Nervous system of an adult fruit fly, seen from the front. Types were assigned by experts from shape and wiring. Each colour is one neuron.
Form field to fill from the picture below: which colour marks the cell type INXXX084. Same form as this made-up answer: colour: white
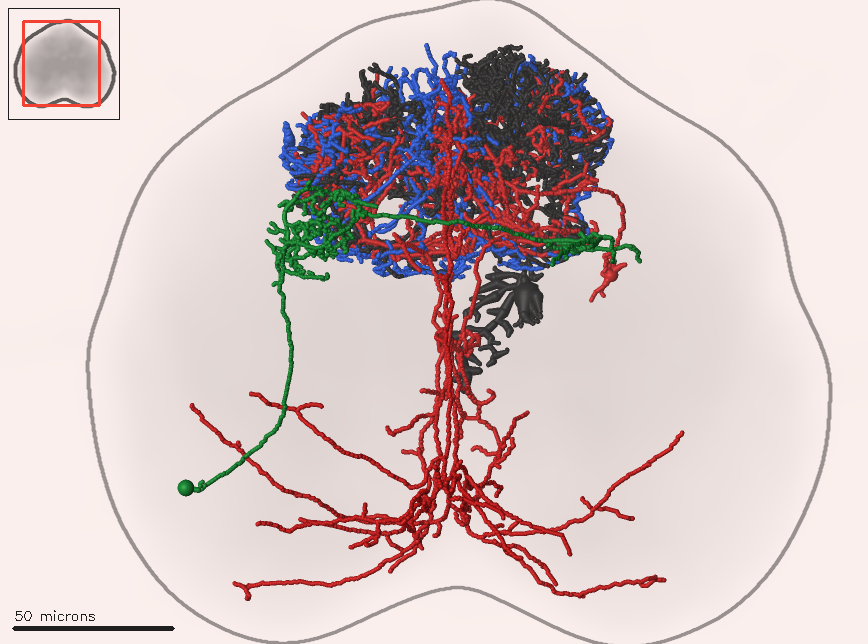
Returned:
colour: red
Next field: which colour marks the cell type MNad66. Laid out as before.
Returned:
colour: black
